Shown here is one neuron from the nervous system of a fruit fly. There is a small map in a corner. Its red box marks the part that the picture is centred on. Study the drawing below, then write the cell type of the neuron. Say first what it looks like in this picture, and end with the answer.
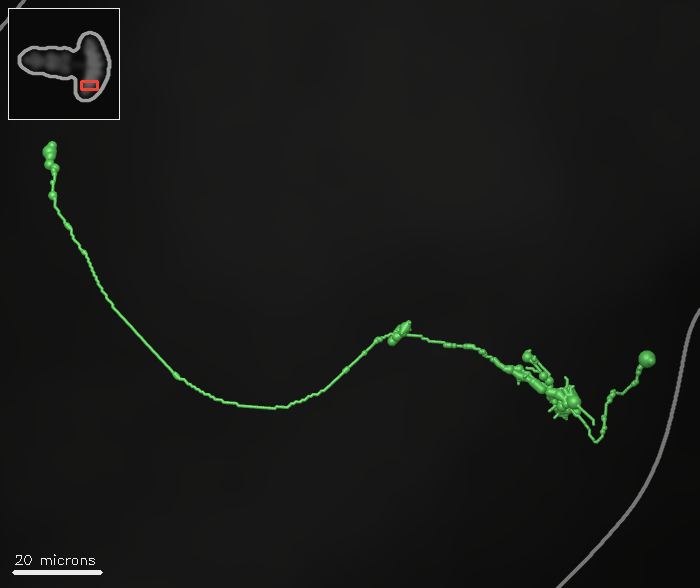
The cell body is on the right of the picture. From left to right in the picture it spans about 140 microns. Its broad class is optic-lobe intrinsic neuron. The cell type is Tm2.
